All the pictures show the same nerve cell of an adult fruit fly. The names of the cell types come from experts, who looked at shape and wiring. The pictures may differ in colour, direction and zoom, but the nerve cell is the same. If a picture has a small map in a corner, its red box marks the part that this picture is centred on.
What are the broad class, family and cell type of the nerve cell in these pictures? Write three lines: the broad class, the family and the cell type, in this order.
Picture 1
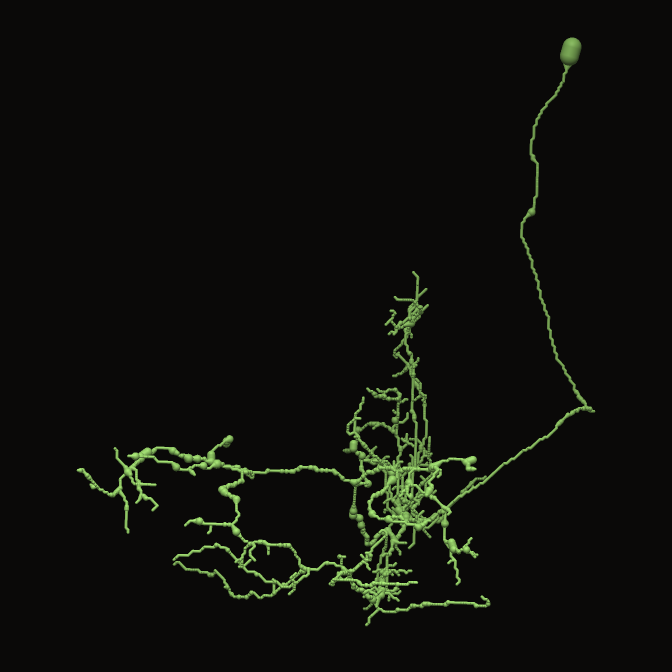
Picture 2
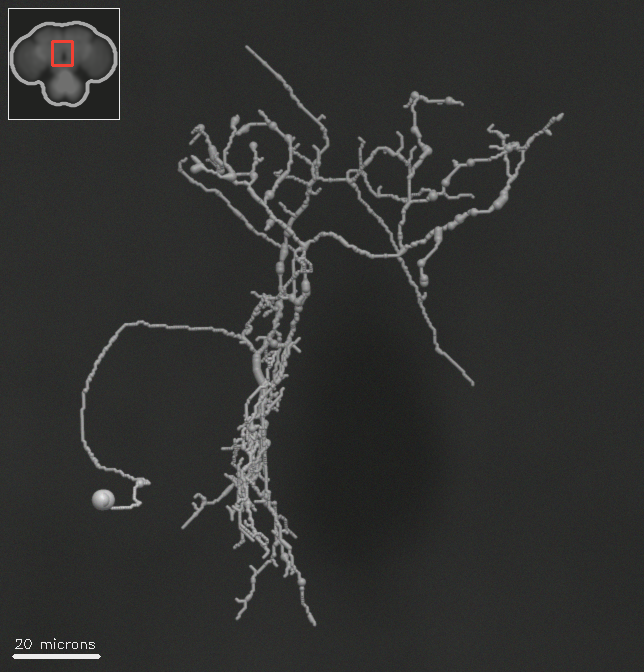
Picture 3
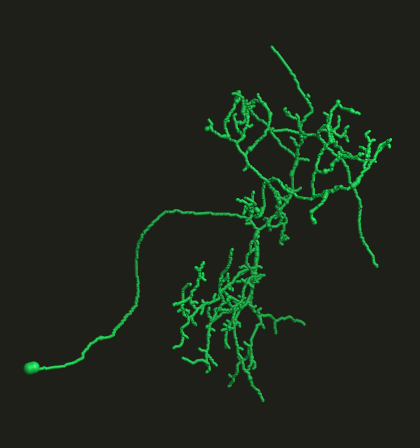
central-brain intrinsic neuron
hemilineage PSa1
VES019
